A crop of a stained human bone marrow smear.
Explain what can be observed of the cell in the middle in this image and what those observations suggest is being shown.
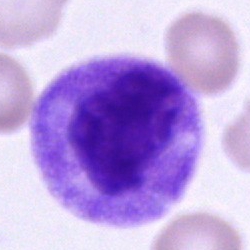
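Start with the shape: a round cell with a smooth edge. The nucleus is off-centre, which leaves the widest band of cytoplasm at the lower left. Its chromatin stains dark purple and looks dense. Beside the nucleus, on its lower left, the cytoplasm has a paler, less granular zone. The cell is a myelocyte.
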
